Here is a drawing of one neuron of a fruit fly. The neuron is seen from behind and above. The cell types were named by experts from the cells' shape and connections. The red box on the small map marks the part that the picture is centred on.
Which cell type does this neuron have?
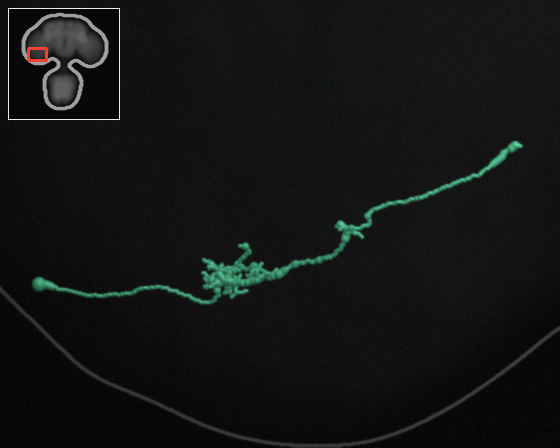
Tm2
